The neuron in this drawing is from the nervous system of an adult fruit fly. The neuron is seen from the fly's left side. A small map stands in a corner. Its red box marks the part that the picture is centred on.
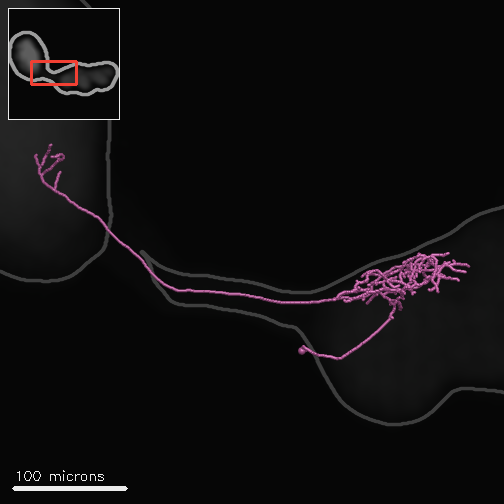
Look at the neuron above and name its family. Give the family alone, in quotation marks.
"hemilineage 07B"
